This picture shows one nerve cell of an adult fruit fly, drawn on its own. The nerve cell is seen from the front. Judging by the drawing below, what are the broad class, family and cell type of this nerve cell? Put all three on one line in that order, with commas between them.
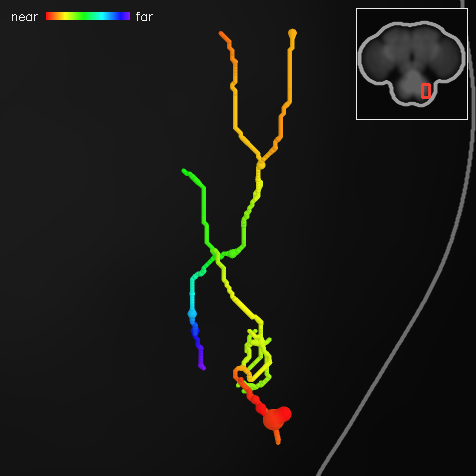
motor neuron of the nerve cord, hemilineage 15B, MNml78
